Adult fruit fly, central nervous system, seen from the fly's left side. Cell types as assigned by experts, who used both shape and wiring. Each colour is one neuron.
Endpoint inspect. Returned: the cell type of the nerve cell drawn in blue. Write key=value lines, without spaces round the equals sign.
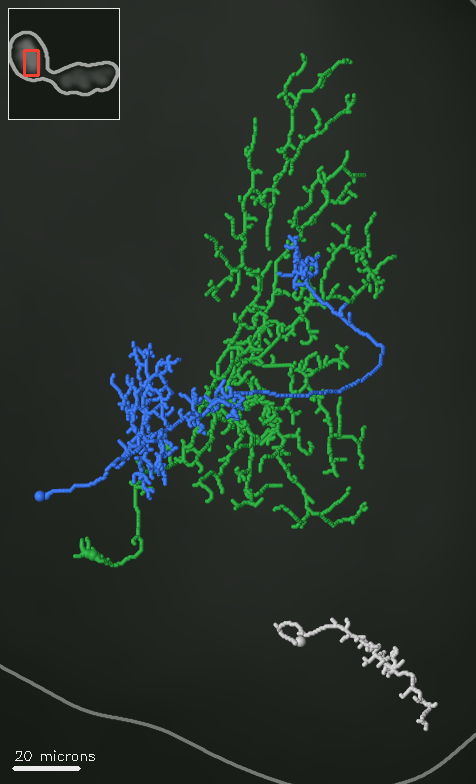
cell_type=Tm16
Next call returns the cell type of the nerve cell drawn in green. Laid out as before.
cell_type=Dm20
